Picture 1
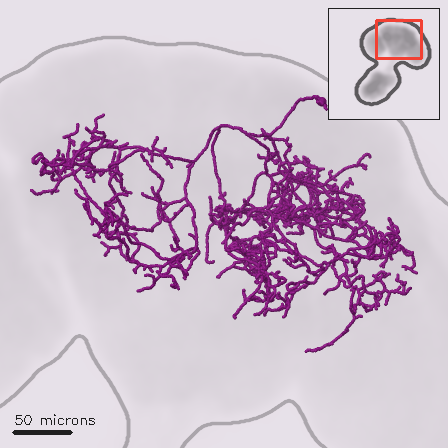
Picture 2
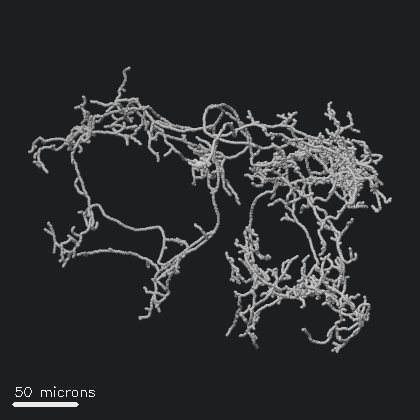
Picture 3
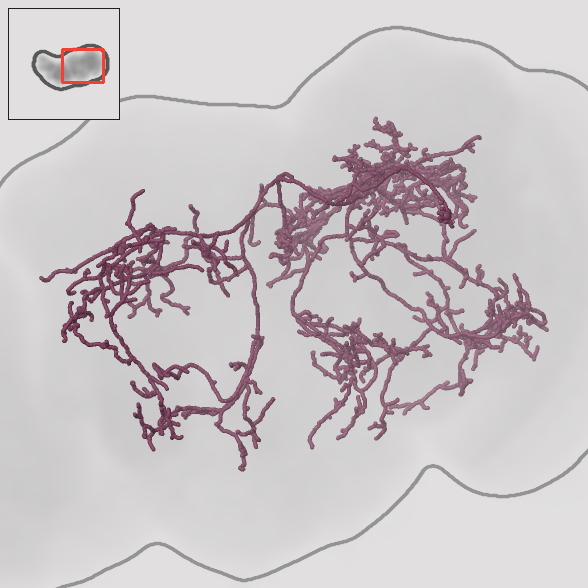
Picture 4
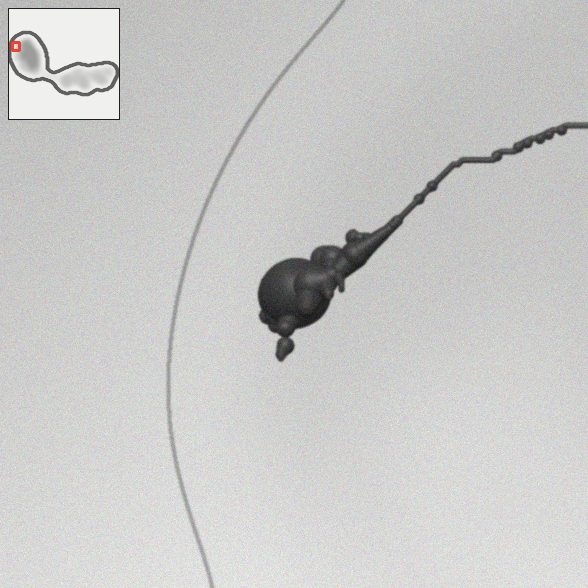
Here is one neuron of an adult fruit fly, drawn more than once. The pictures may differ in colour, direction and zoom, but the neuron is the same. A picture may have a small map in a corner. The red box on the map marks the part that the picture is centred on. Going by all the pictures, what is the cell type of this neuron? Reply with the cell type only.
OA-ASM2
